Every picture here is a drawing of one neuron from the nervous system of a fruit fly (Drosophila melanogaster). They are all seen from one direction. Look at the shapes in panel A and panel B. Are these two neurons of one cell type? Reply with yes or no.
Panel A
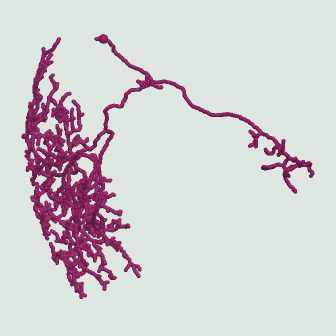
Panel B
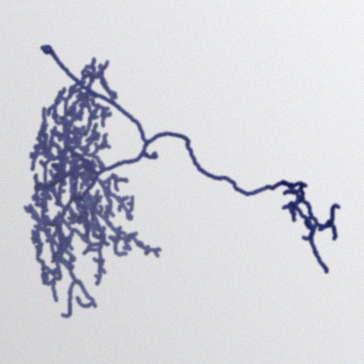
yes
